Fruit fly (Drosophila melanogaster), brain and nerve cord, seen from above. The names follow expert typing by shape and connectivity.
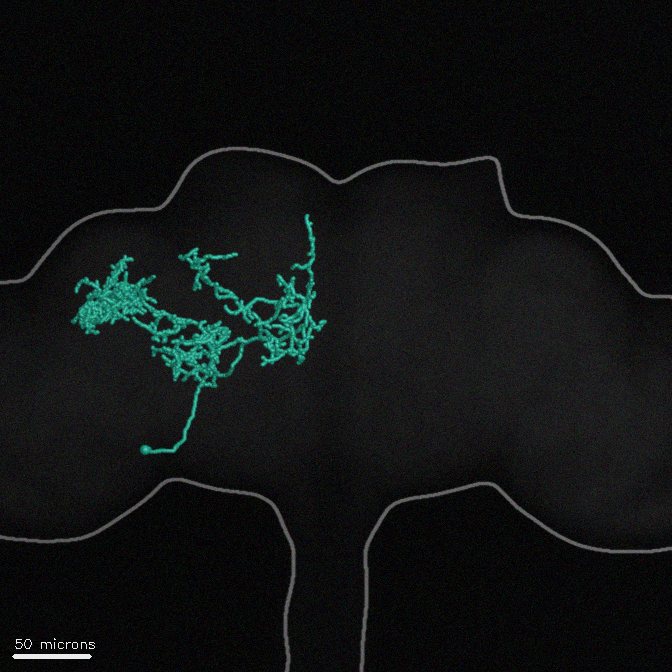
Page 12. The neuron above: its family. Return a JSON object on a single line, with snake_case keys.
{"family": "hemilineage SLPpl2"}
